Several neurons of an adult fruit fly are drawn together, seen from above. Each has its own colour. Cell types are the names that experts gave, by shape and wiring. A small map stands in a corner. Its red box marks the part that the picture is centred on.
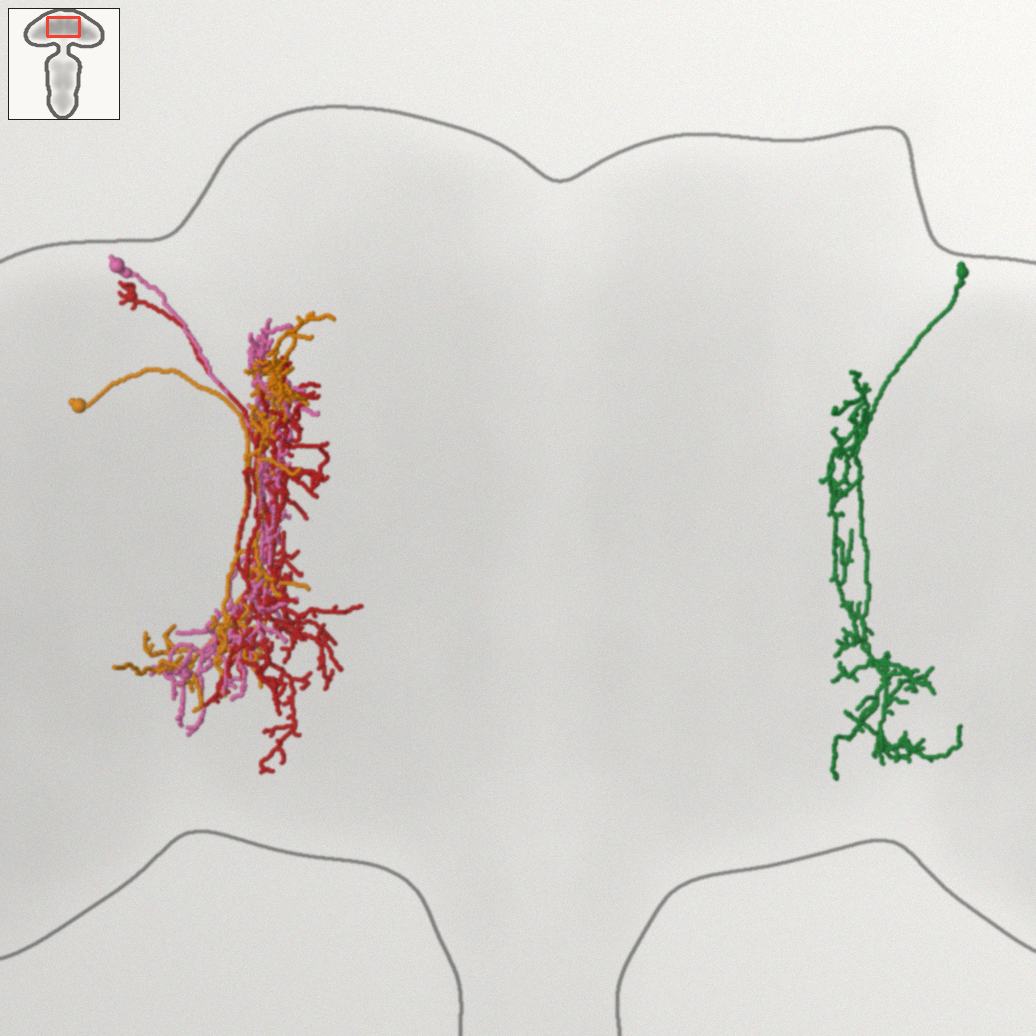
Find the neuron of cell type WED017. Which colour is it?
pink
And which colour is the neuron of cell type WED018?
red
